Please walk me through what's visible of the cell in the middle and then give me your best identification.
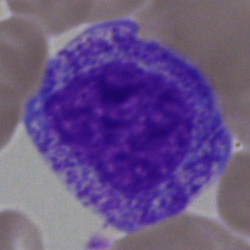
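A roughly round outline with a slightly uneven, bumpy edge bounds this cell. Its nucleus sits centrally, with cytoplasm visible around it on all sides. The chromatin is dark purple and clumped, with lighter patches between the clumps, and the cytoplasm is bluish-purple. The cell is a promyelocyte.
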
